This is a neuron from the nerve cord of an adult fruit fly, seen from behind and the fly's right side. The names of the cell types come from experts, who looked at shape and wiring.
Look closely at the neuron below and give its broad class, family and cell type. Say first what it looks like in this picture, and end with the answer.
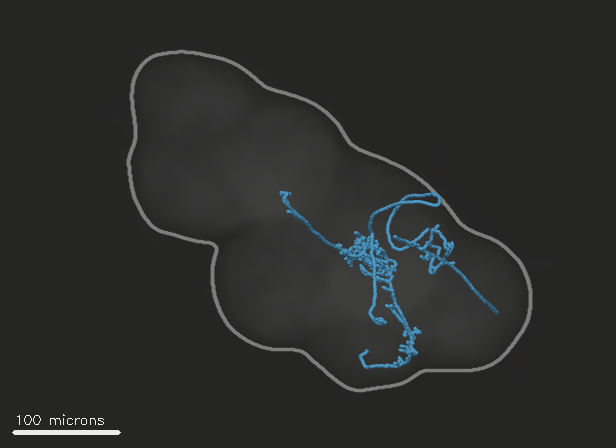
From left to right in the picture it spans about 200 microns. In this view it is about as wide as it is tall. This is an ascending neuron. The family is hemilineage 02A. The cell type is AN02A005.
